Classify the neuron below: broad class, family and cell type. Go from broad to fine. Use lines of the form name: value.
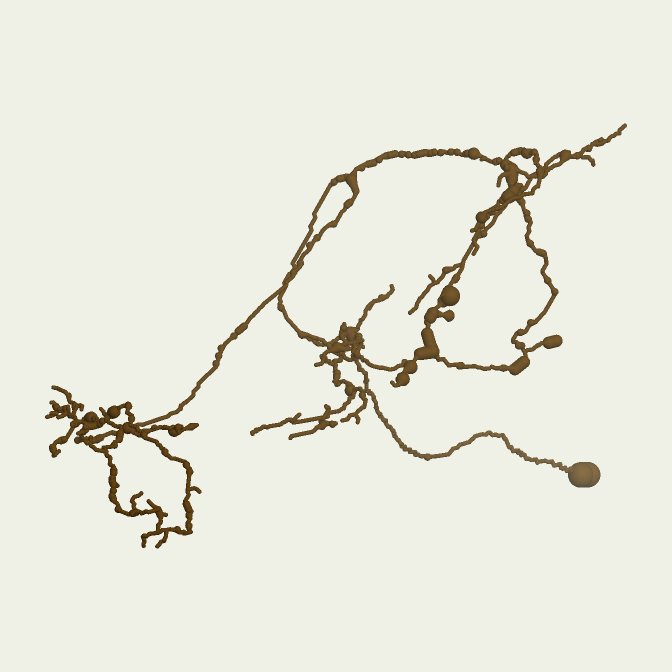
broad class: nerve-cord intrinsic neuron
family: hemilineage 02A
cell type: IN02A058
